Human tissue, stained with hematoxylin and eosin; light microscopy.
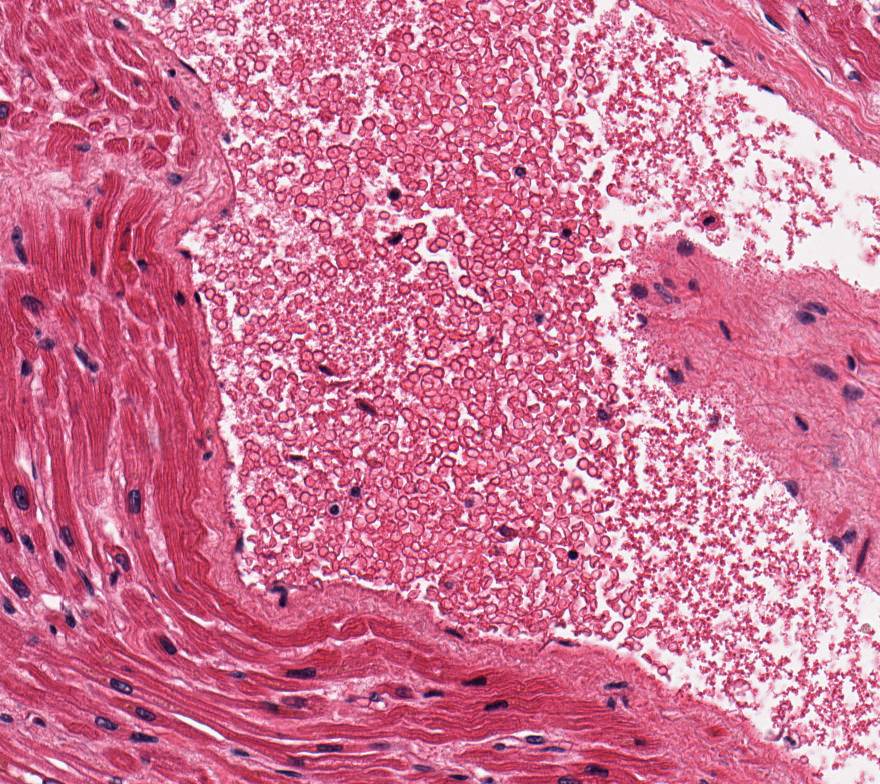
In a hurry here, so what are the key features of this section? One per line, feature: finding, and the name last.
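Centre: a large space of red blood cells, edged by muscle on the left and along the bottom.
Among them: a few scattered cells, each with one small, dark, round nucleus.
Muscle: deep pink fibres, vertical on the left, curving to run horizontally along the bottom.
Fibre nuclei: scattered, oval, dark-staining, along their length.
Name: atrial appendage of the heart.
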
